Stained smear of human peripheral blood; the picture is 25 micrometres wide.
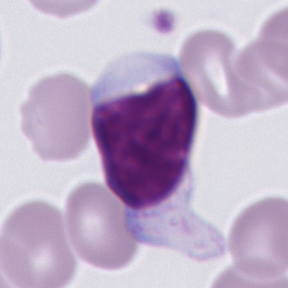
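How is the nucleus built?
It's a single unlobed mass, about 12 by 9 micrometres, filling about 60% of a cell that measures about 17 by 10 micrometres.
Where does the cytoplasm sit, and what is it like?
It lies at two opposite ends of the nucleus, above and below, and it's pale blue-grey, with a frayed, lacy texture in the part below.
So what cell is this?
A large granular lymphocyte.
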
